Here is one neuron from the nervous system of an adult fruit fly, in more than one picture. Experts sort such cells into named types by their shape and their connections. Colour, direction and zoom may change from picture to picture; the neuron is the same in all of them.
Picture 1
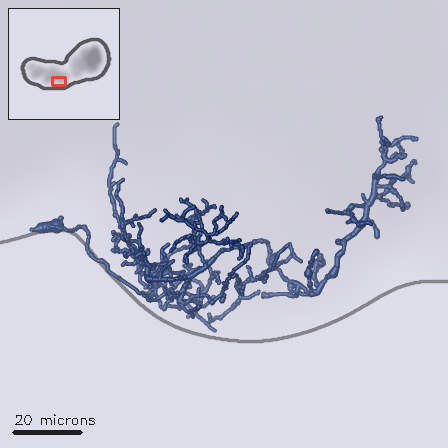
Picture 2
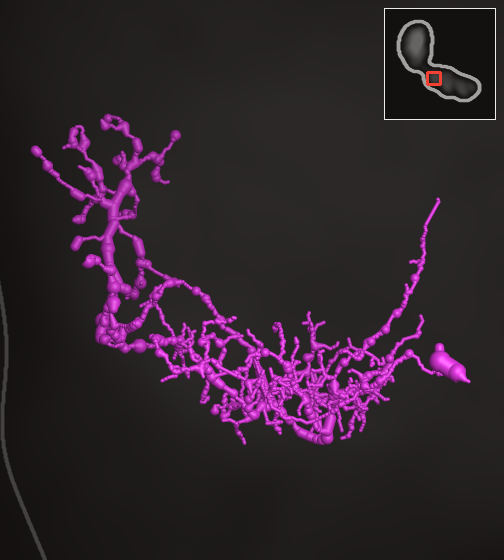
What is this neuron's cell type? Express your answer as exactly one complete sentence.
The type assigned to this neuron is IN01B010.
